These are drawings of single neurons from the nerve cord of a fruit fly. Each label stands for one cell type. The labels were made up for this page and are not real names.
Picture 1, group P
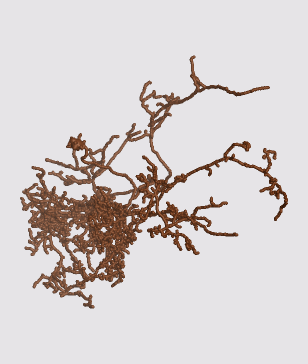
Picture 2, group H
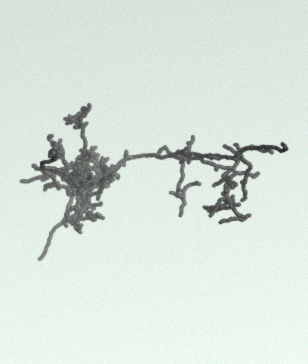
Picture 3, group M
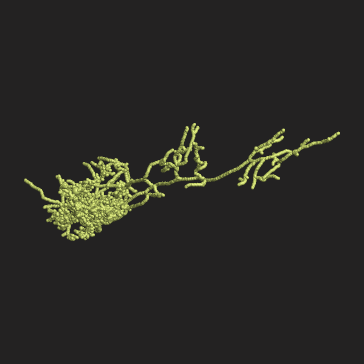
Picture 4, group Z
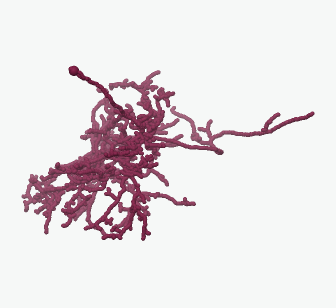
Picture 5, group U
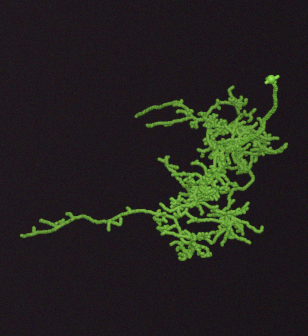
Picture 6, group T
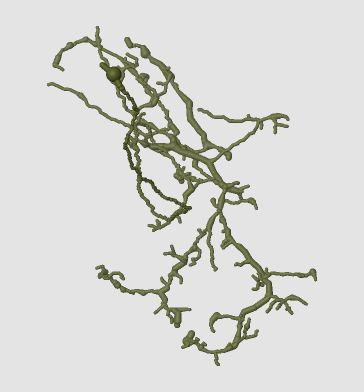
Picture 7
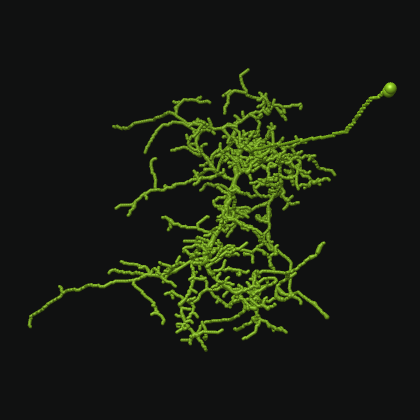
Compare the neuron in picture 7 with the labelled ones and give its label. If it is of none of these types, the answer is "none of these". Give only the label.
group U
